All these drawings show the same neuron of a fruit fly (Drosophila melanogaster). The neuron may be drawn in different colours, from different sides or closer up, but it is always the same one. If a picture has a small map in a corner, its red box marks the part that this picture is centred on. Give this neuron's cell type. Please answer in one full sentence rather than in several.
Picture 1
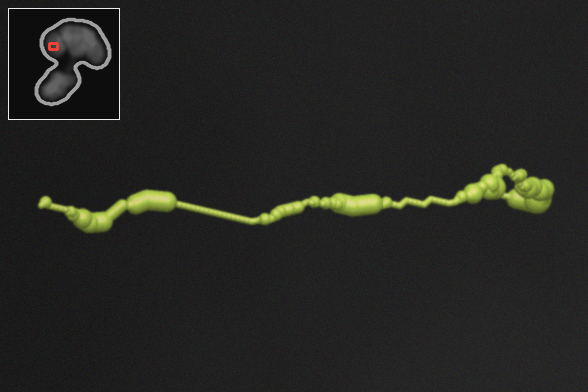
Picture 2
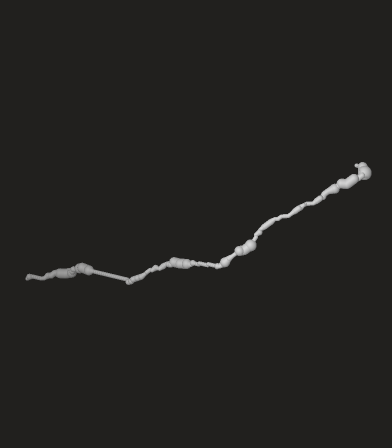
The neuron here falls under cell type R7p.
